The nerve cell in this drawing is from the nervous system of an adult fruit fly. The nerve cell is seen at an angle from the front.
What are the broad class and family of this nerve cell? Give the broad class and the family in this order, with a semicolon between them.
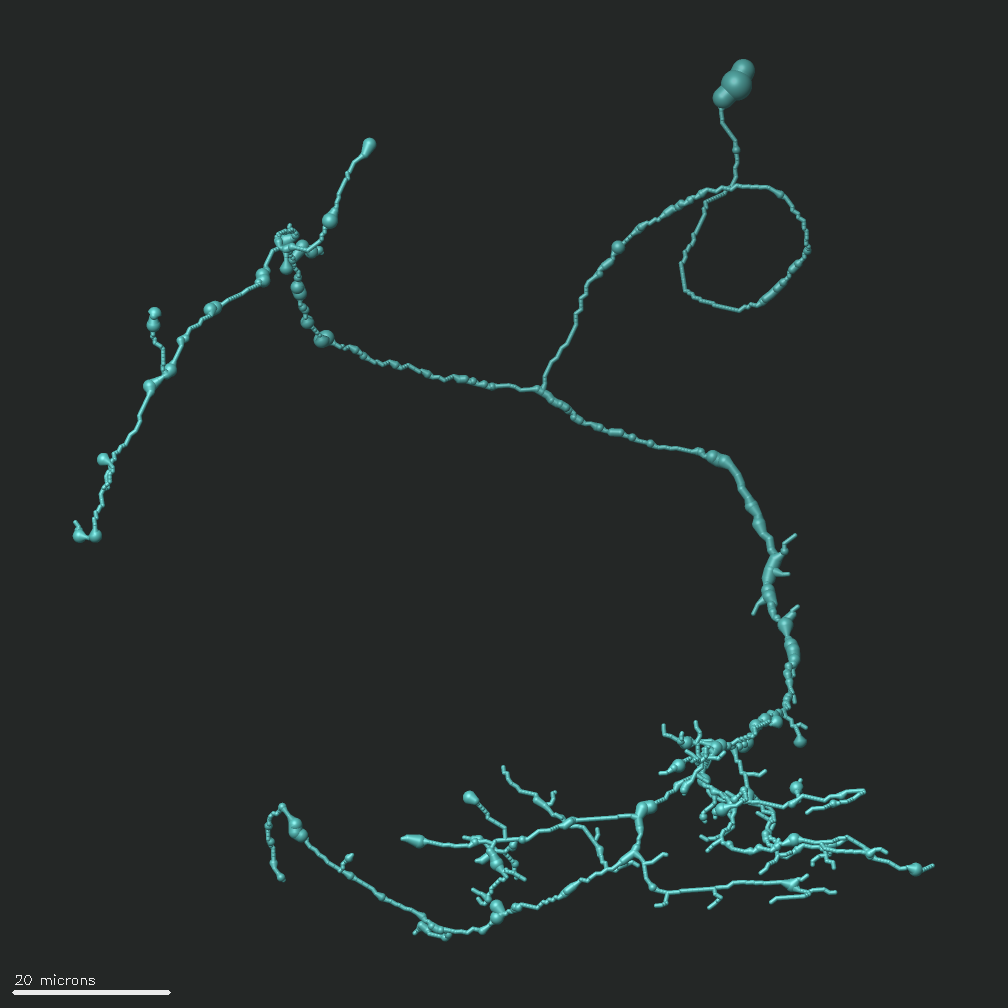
nerve-cord intrinsic neuron; hemilineage 03A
